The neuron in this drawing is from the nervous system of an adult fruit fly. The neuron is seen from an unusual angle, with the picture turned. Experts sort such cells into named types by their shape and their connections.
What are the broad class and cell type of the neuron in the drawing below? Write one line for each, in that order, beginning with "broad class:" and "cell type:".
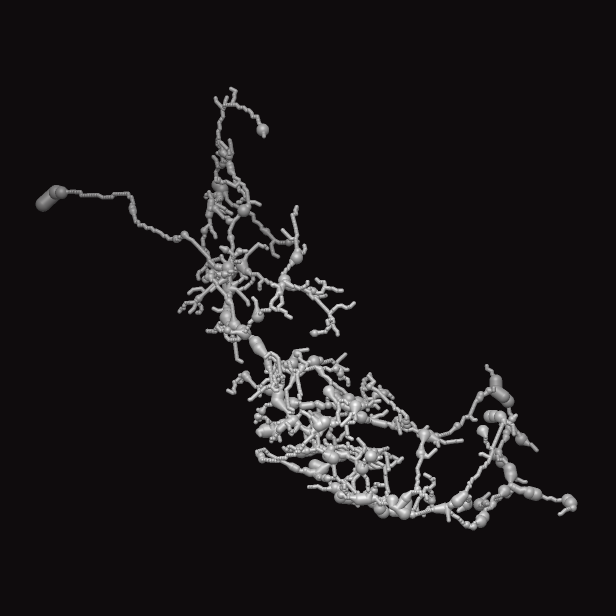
broad class: central-brain intrinsic neuron
cell type: CB3067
